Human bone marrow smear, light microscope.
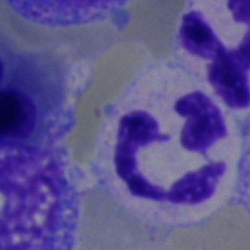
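Segmented neutrophil, the central cell in a stained human bone marrow smear. Its outline is roughly round, its chromatin dense, dark purple and clumped, and its cytoplasm abundant and pale lilac-grey.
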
